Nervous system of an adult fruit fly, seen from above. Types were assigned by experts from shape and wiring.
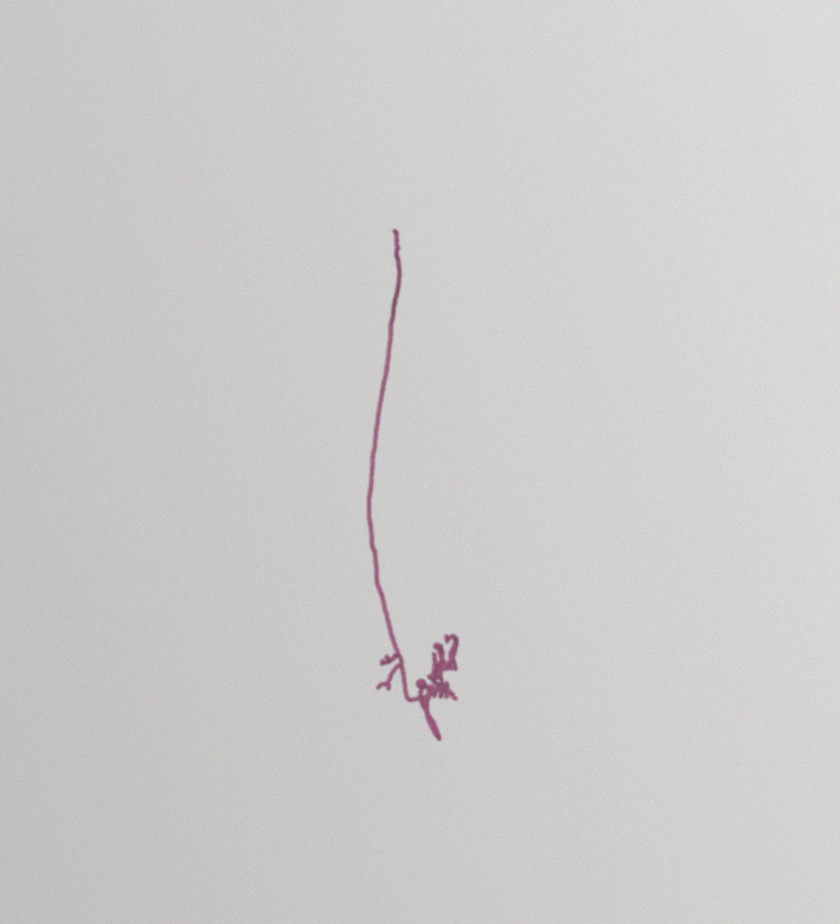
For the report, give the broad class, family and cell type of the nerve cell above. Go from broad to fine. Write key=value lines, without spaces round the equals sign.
broad_class=ascending neuron
family=hemilineage 19B
cell_type=AN19B061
